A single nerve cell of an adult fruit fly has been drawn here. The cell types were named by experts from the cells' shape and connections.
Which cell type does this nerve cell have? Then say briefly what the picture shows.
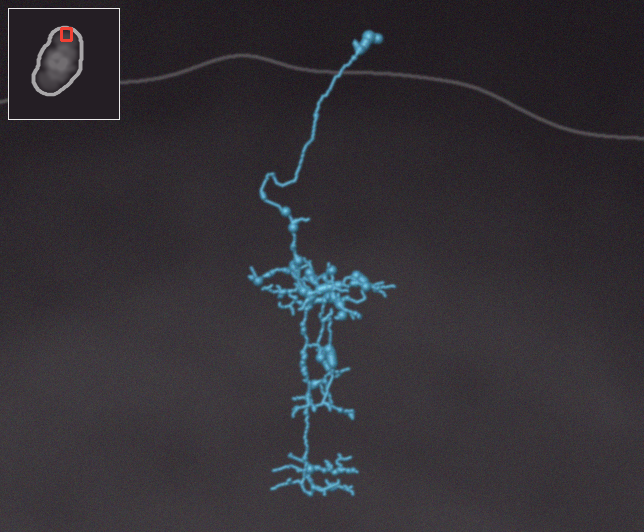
It is of cell type Mi10. This is an optic-lobe intrinsic neuron. Its cell body lies at the top of the picture. Dozens of branch ends can be seen.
